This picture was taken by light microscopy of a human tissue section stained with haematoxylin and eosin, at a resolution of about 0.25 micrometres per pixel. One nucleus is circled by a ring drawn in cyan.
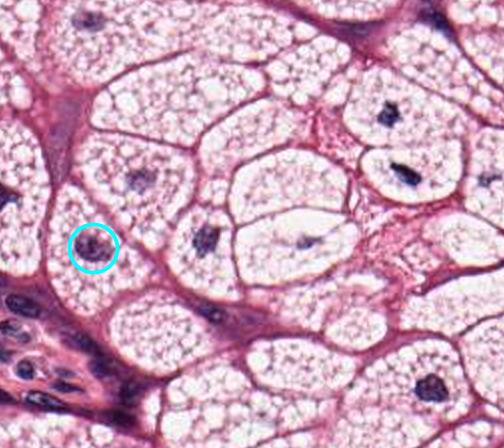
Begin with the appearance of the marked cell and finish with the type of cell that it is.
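The nucleus is a roughly round, dark purple body sitting near the middle of the cell, small relative to the cell's large size. The cytoplasm is plentiful and packed with many small clear bubbles separated by fine pale pink strands, giving the whole cell a foamy look. The cell has a thin pink outline and is pressed against neighbouring cells that look the same, large, pale and foamy, forming a tightly packed cluster. It lies toward the lower left edge of that cluster, not far from smaller cells with dense, dark, elongated nuclei and no foamy cytoplasm. This is a sebaceous gland cell.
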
